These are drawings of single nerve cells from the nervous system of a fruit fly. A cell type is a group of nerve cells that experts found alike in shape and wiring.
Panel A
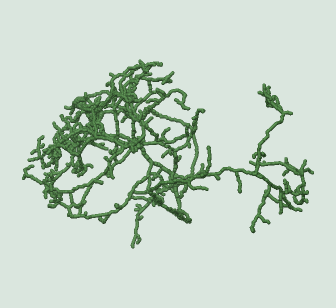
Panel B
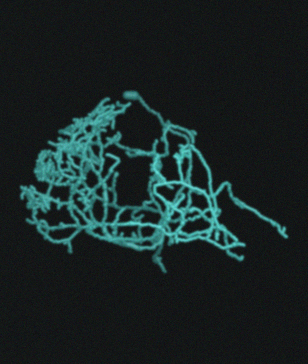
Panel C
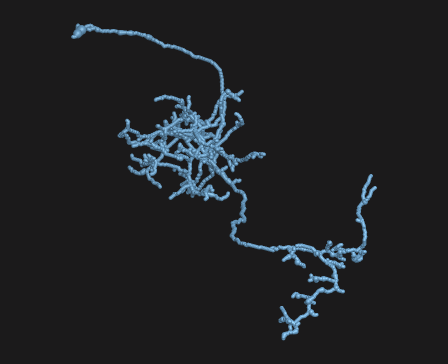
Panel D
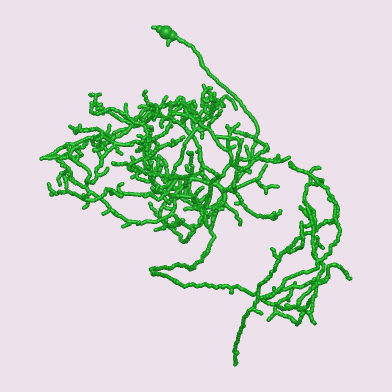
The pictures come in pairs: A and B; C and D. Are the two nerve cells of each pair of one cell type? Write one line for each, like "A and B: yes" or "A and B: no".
A and B: yes
C and D: no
